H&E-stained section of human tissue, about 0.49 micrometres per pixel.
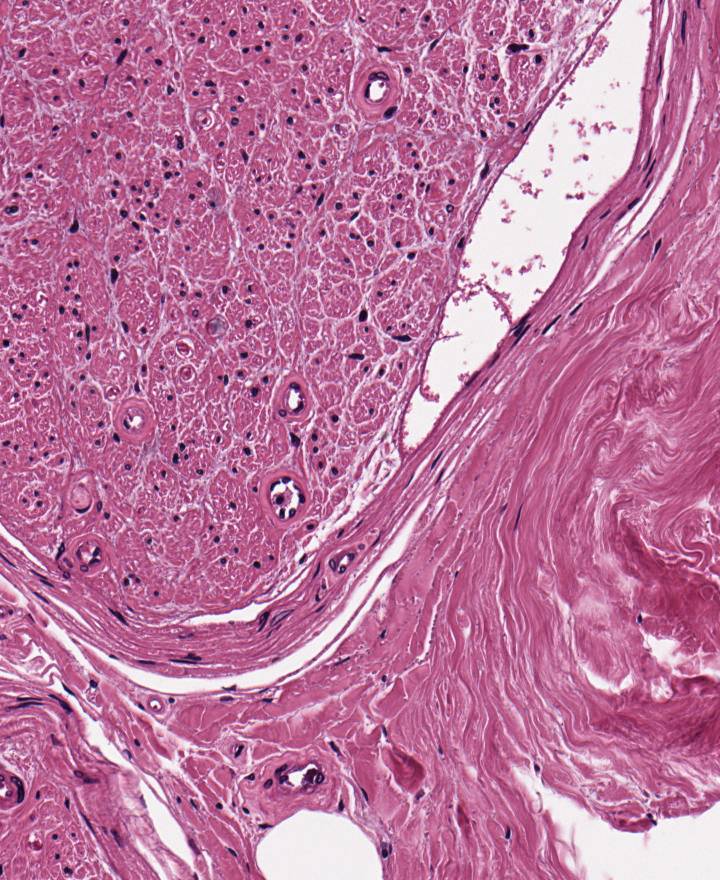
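Tibial nerve. A large rounded bundle of cross-cut fibres fills the upper left; its finely stippled pink surface, divided by a pale lacy network, carries fairly evenly scattered small dark nuclei. Dense wavy pink collagen bundles with few elongated nuclei run along its lower right side.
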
